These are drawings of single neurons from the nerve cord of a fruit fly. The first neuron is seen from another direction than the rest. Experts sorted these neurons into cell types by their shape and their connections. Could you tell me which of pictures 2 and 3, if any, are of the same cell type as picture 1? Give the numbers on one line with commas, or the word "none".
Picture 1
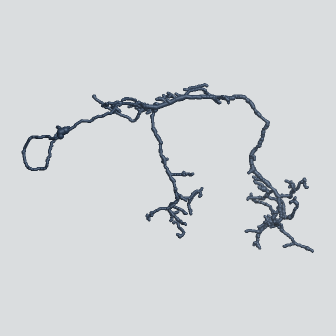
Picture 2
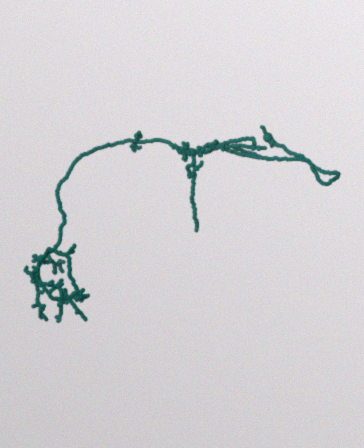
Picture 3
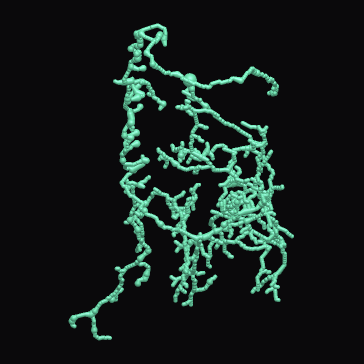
2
